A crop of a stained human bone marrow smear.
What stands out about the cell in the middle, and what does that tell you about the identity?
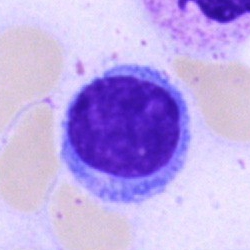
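Round in outline, the cell has a nucleus filling most of it, with only a narrow rim of cytoplasm. Chromatin is dark purple and clumped, paler patches lying between dense areas. The cytoplasm shows no distinct purple granules. This is a lymphocyte.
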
